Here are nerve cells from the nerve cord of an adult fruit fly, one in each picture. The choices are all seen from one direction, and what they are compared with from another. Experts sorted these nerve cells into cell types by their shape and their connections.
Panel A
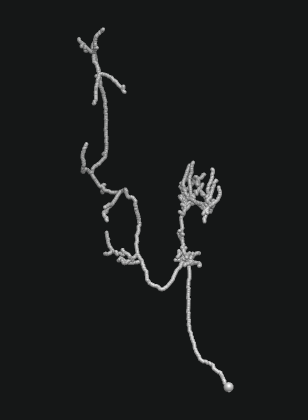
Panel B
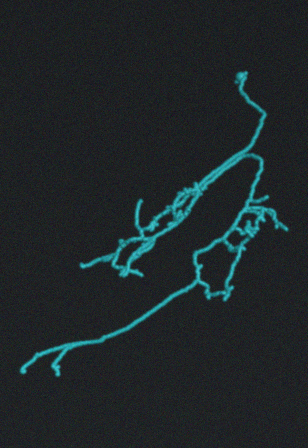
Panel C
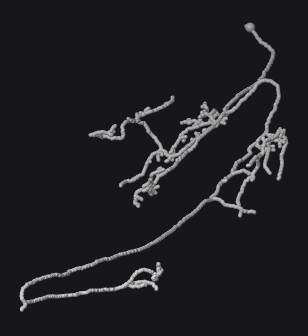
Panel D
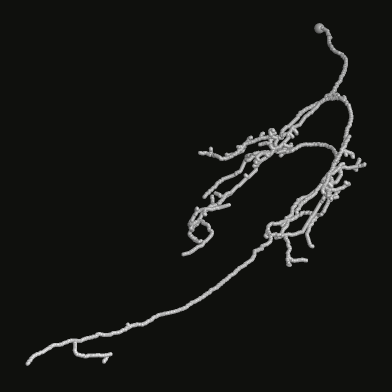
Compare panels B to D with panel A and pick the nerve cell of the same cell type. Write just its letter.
C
